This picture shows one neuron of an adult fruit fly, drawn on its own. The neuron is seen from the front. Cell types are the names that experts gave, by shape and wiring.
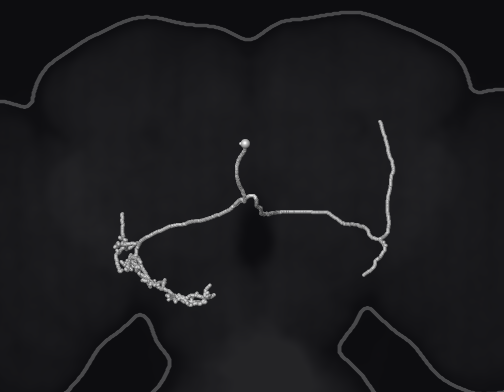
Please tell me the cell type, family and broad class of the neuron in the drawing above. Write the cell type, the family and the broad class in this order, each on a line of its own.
CB1055
hemilineage WEDd2
central-brain intrinsic neuron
